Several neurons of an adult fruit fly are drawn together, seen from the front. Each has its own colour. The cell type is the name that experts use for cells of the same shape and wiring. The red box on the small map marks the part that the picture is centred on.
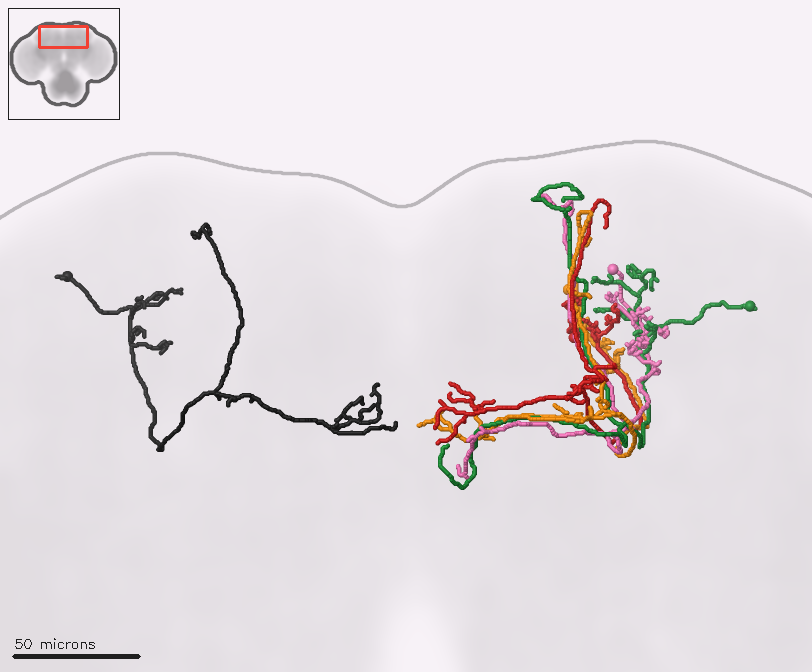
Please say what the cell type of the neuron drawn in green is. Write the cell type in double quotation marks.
"KCab-s"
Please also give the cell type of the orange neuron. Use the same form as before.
"KCa'b'-m"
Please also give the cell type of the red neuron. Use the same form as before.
"KCa'b'-ap1"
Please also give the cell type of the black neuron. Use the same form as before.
"KCa'b'-ap2"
